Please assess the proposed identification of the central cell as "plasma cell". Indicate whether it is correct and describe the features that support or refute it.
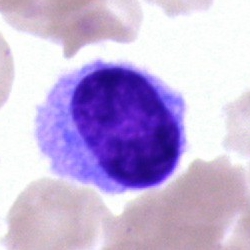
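Plasma cell is the wrong name here; the cell is a hairy cell. What decides is the cytoplasm, pale lilac-blue and forming a broad crescent chiefly on the left side.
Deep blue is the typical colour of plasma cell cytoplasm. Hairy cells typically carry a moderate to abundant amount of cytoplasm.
So the pale colour speaks against plasma cell, and the broad crescent for hairy cell.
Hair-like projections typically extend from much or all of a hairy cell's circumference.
The outline here is roughly round, with a slightly irregular, finely bumpy edge. The nucleus sits off-centre toward the right, with dense, dark purple chromatin and no clearly visible nucleolus.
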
